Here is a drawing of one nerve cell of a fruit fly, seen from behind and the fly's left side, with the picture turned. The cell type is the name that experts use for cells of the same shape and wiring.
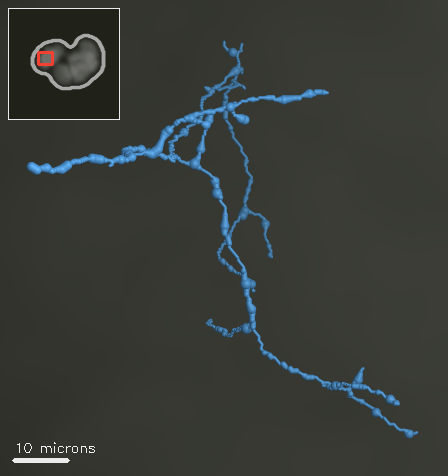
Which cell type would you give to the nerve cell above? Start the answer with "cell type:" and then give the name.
cell type: SNpp51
